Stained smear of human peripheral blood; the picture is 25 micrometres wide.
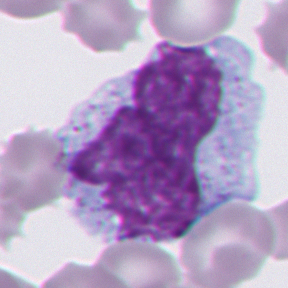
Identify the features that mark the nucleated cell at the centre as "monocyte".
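Fine pinkish-purple dots lie scattered through the cytoplasm of this monocyte.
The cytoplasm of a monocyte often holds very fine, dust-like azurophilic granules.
The dots match that. Nucleus irregular, folded and notched along its border. Chromatin dark purple and patchy, lighter spaces between denser areas. Cytoplasm plentiful, its widest band on the right side of the nucleus.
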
